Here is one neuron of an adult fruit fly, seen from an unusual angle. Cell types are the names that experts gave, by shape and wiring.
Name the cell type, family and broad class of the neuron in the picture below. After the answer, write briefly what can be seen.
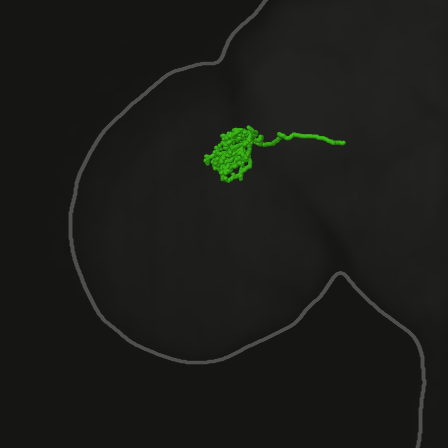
Its cell type is LC20a. Its family is LC. This is a visual projection neuron. In this view it is more than twice as wide as it is tall.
